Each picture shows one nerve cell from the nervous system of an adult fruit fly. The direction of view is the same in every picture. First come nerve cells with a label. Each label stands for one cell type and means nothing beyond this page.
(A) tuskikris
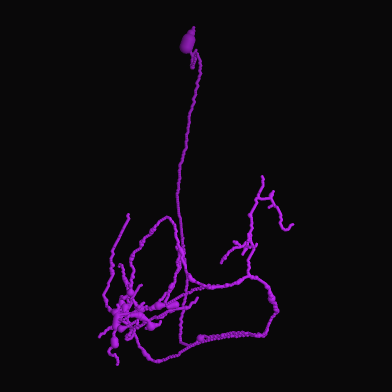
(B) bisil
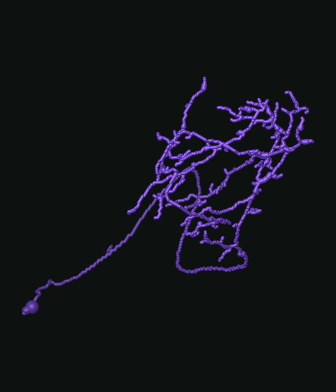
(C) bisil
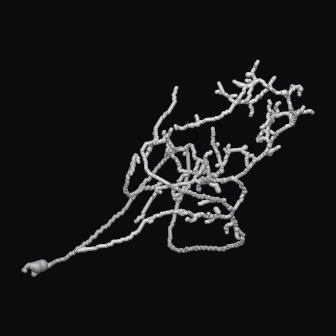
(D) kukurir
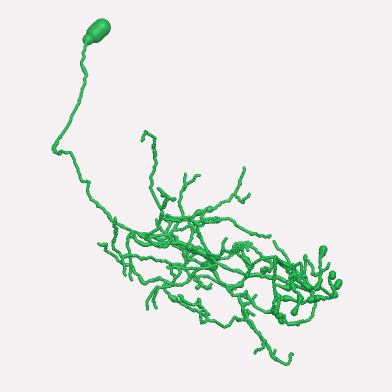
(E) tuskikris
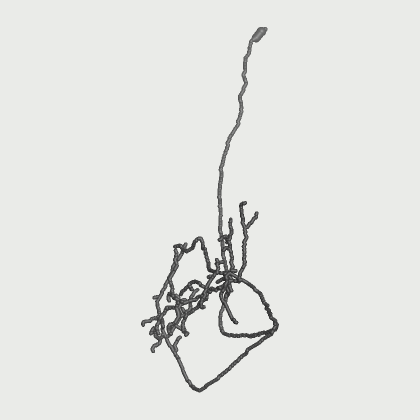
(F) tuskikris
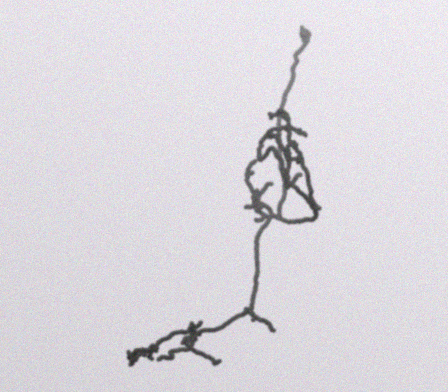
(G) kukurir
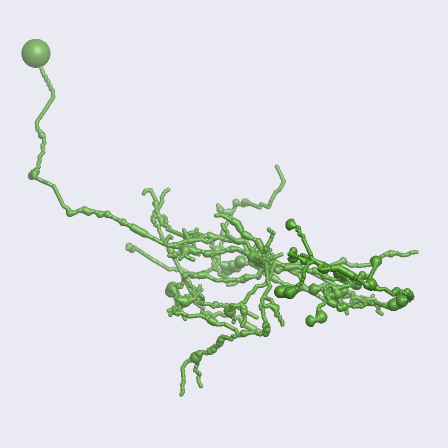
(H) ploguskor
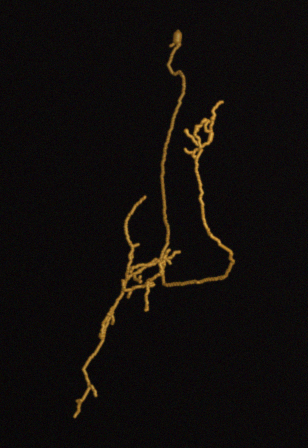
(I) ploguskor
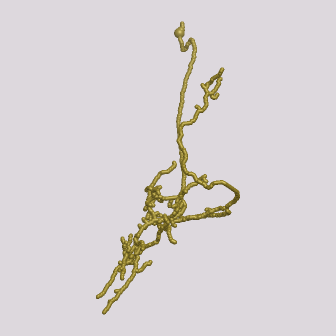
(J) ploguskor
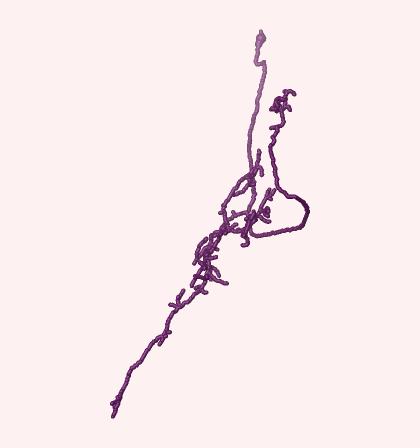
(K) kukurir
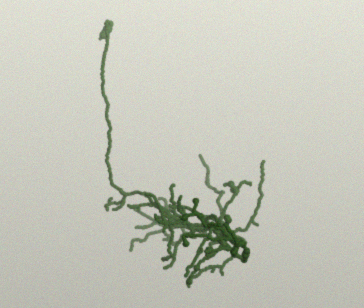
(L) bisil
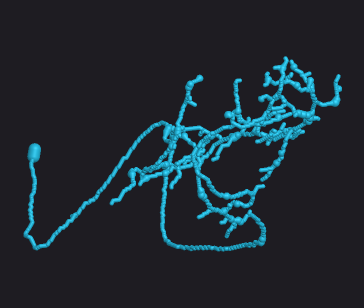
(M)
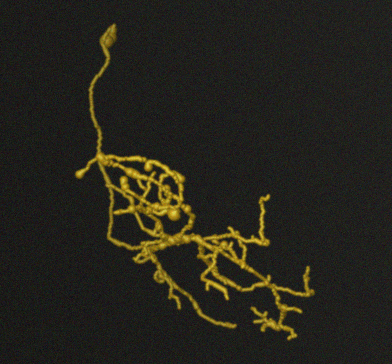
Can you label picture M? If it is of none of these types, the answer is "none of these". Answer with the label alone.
kukurir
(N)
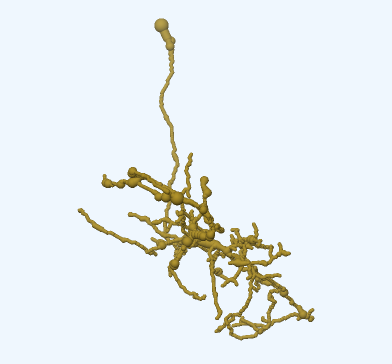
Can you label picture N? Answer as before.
kukurir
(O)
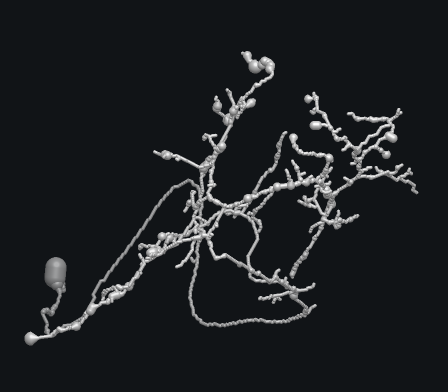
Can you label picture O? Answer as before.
none of these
